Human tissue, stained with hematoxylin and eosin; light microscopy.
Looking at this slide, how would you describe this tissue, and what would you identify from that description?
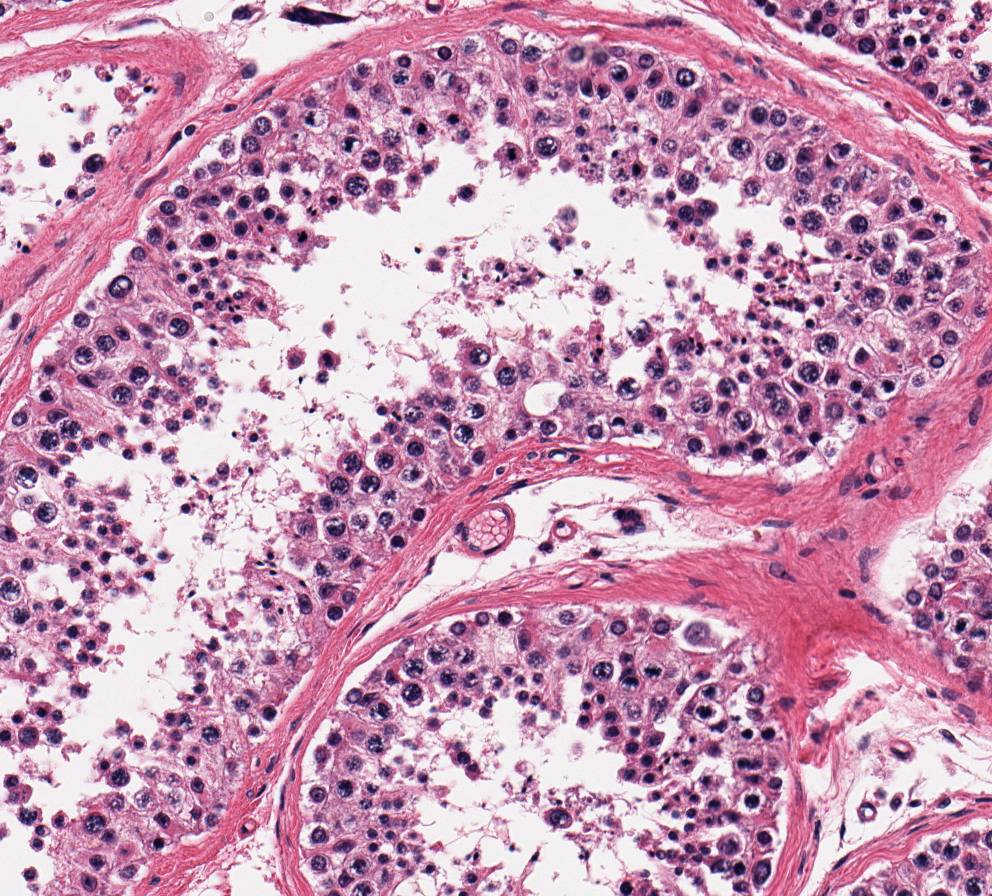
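Each tubule is lined by a stratified epithelium of rounded cells, many cells deep. In the middle of the epithelium many cells are large and round, their large round nuclei holding coarse, clumped dark chromatin. Nearer the lumen the cells are smaller, with small, dense, dark-staining round nuclei. The large upper tubule has a wide central lumen with loose detached cells and pale wispy debris. The tissue shown is testis.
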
